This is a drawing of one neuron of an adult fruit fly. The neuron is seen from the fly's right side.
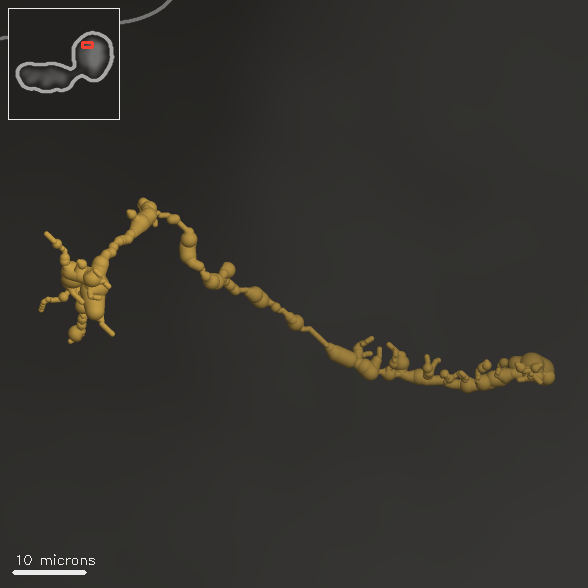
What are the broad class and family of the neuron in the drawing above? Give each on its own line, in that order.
optic-lobe intrinsic neuron
L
